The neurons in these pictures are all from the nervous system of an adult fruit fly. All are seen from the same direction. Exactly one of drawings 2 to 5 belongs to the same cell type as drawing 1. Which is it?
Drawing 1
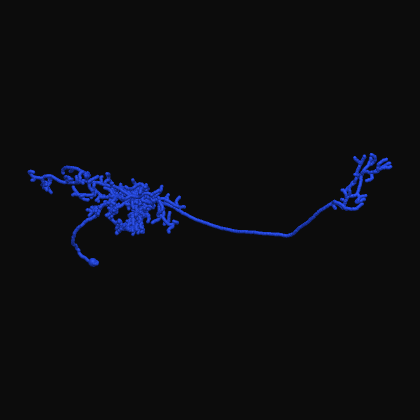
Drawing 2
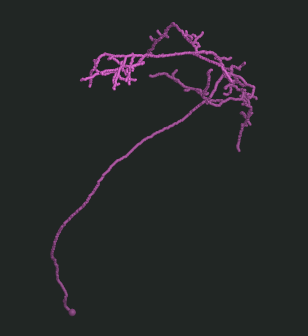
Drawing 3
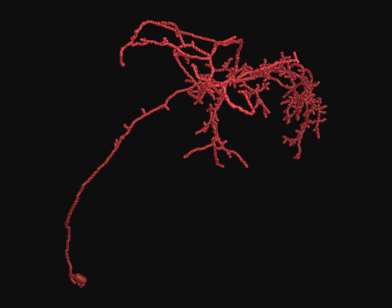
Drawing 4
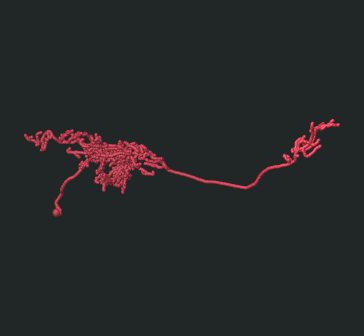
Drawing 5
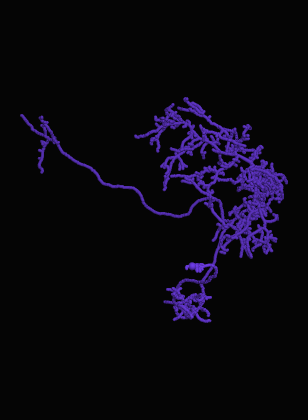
4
